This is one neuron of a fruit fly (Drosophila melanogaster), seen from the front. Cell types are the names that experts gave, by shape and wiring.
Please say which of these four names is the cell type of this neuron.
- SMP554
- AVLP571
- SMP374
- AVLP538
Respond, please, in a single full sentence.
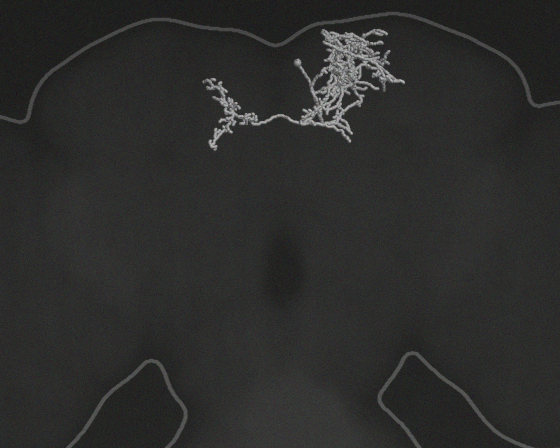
In the scheme of cell types, this neuron is SMP374.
